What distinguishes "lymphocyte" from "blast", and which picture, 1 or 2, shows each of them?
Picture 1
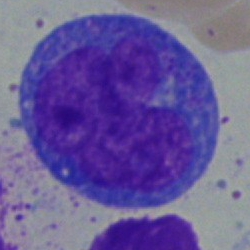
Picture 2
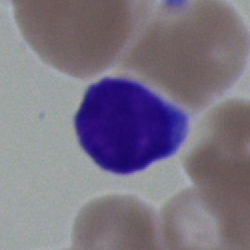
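Picture 1 is a blast; picture 2 is a lymphocyte. Picture 1: outline round and smooth; nucleus fills most of the cell; chromatin finely stippled, not coarsely clumped; a rim of deep blue cytoplasm surrounds the nucleus, with a small clear vacuole at the lower left. A darkly stained nucleated cell is cut off at the bottom edge of picture 1. Picture 2: outline irregular and somewhat angular; nucleus a single unlobed mass filling nearly the whole cell, with no distinct rim of cytoplasm; chromatin dense, dark purple, fairly uniform; no granules or vacuoles visible. The outline is smooth and round in picture 1 but angular in picture 2. Picture 1 shows a deep blue cytoplasmic rim holding a vacuole, while picture 2 shows no distinct rim and no vacuole. The chromatin is fine in picture 1 and dense in picture 2.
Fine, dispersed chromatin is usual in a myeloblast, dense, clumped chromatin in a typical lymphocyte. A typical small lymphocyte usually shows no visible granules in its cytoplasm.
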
